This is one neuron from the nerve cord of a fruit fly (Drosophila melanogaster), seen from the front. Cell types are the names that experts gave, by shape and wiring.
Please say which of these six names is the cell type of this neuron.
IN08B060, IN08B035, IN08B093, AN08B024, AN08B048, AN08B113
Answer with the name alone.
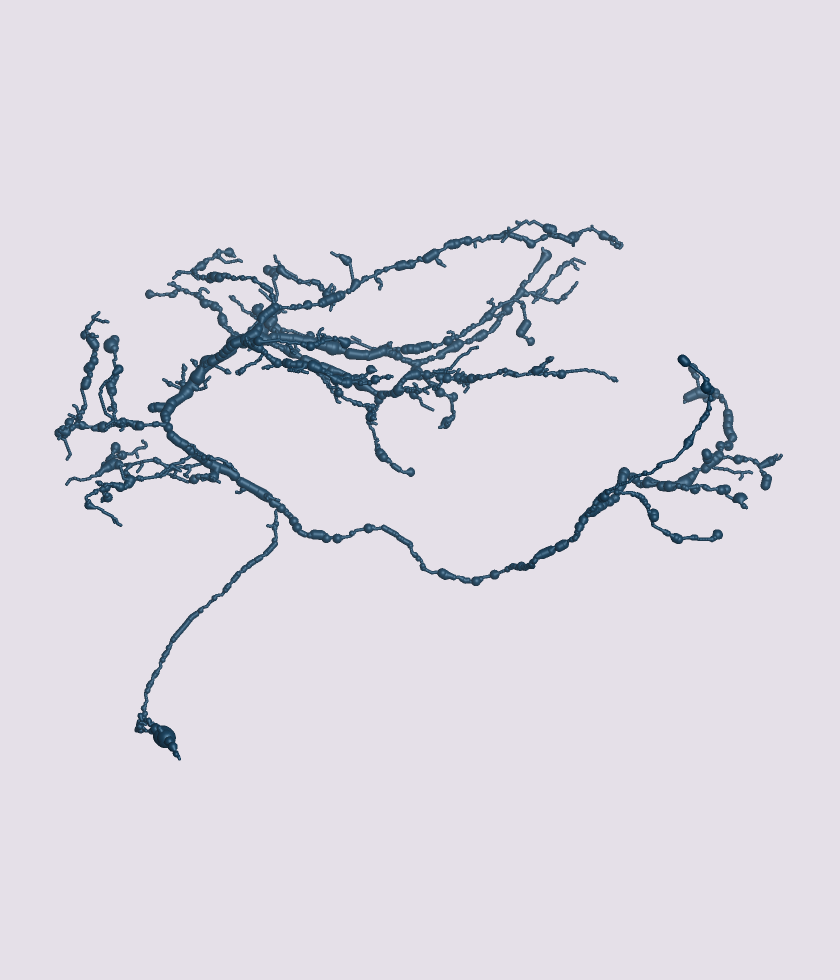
IN08B035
